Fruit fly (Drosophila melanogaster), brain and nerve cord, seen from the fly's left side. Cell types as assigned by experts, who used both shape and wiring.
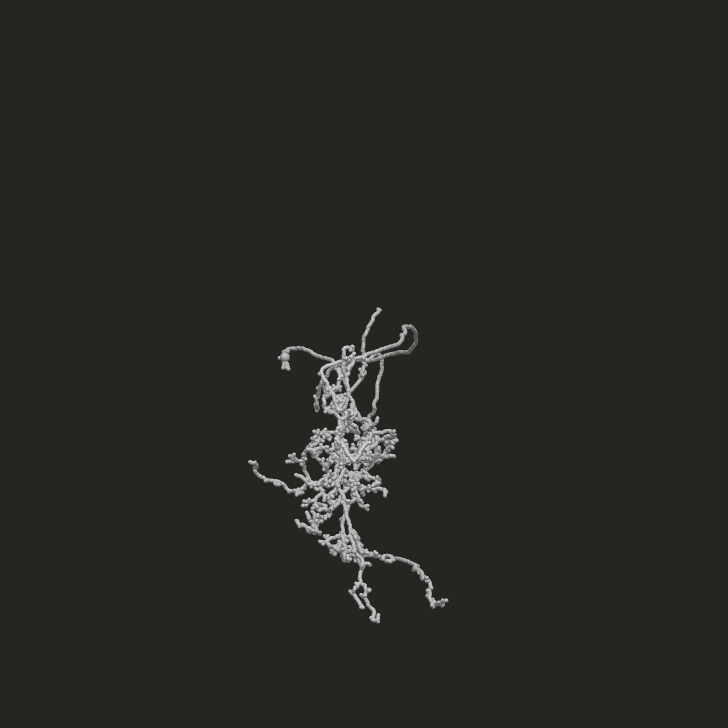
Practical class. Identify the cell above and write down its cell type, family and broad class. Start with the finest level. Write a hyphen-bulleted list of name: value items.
- cell type: CB3364
- family: hemilineage VLPl&d1_lateral
- broad class: central-brain intrinsic neuron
